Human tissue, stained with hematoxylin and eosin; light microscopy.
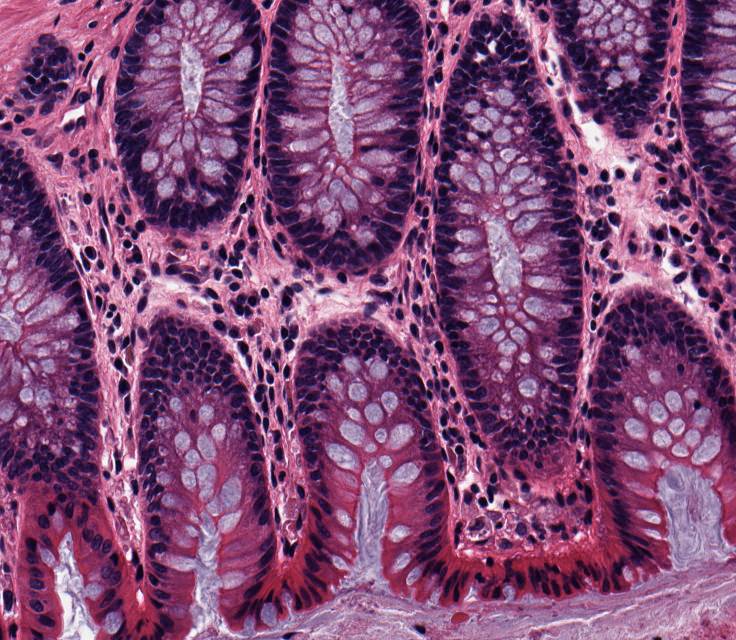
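Transverse colon. Each gland has a single layer of tall columnar epithelium, mostly goblet cells with pale grey mucin vacuoles. Loose pink stroma with many small dark round nuclei lies between glands. Near the bottom edge, gland cytoplasm is deeper pink and goblet cells fewer.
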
